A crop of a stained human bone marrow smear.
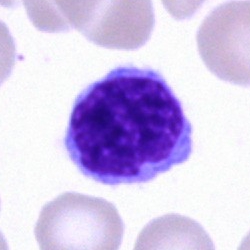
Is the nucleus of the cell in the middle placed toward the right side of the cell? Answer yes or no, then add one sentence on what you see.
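No. The cytoplasm is a scant rim of blue, widest at the lower right.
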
